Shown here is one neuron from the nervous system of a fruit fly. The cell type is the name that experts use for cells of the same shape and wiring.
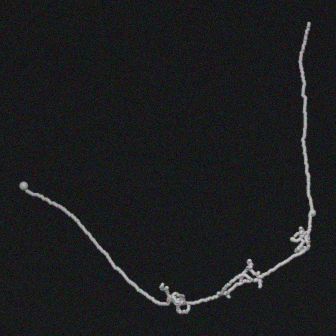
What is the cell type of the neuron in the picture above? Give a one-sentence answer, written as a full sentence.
Typed by cell type, the neuron is C2.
